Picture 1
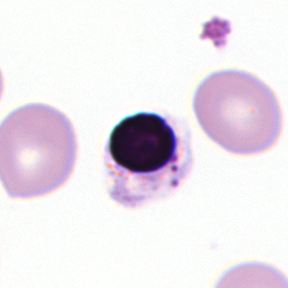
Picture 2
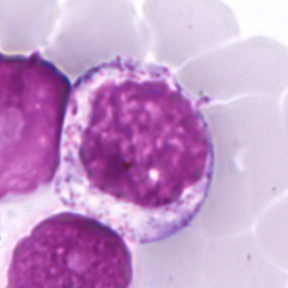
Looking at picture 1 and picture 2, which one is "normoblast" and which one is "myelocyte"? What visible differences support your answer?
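Two different cells: a normoblast in picture 1 and a myelocyte in picture 2. In the normoblast the chromatin is dense and very dark purple, and no nucleoli are visible.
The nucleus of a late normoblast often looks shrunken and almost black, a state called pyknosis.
The nucleus sits in the upper part of the cell, with most of the cytoplasm below it.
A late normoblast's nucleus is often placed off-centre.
The cytoplasm is very pale, almost colourless, and the lower outline of the cell is ragged and indistinct. Only a few small dark purple granules are present, lying at the right edge of the nucleus. In the myelocyte, by contrast, fine pinkish-purple granules are scattered through the cytoplasm.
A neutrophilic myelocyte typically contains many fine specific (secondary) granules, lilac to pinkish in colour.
A small bright white spot lies in the lower part of the myelocyte's nucleus, and another nucleated cell touches it on its left side.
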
